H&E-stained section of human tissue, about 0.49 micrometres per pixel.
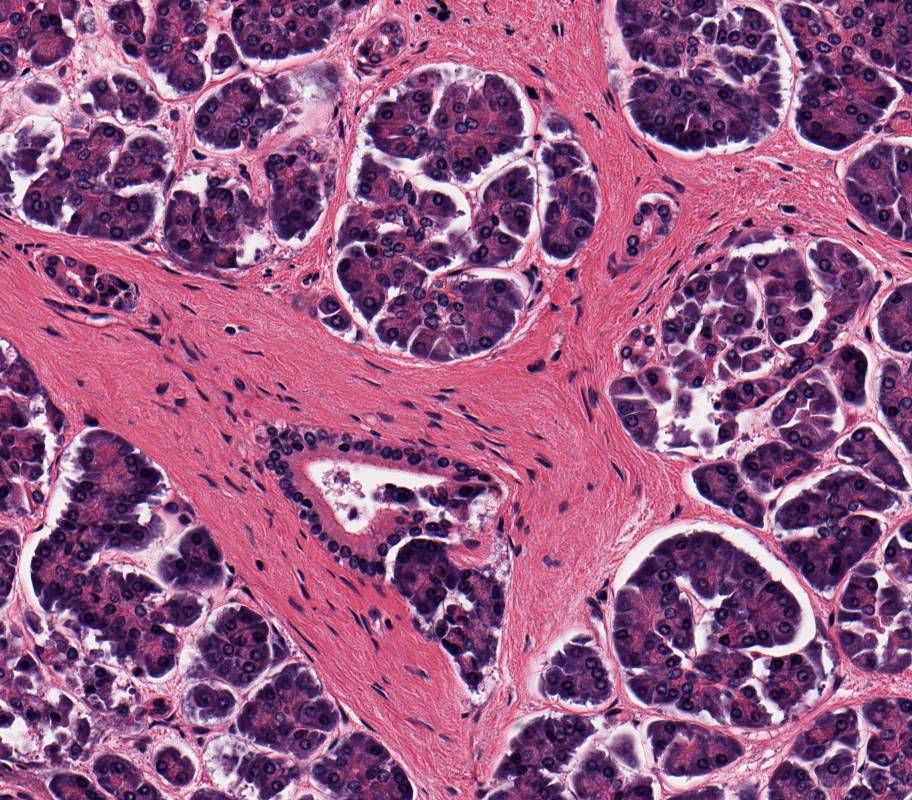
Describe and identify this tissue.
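Broad bands of pink fibrous stroma branch through the centre, separating rounded lobules of closely packed acini. All acini stain uniformly dark; none are pale mucous acini. A duct in the stroma at lower centre is lined by single-layered cuboidal to columnar cells. This is pancreas.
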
